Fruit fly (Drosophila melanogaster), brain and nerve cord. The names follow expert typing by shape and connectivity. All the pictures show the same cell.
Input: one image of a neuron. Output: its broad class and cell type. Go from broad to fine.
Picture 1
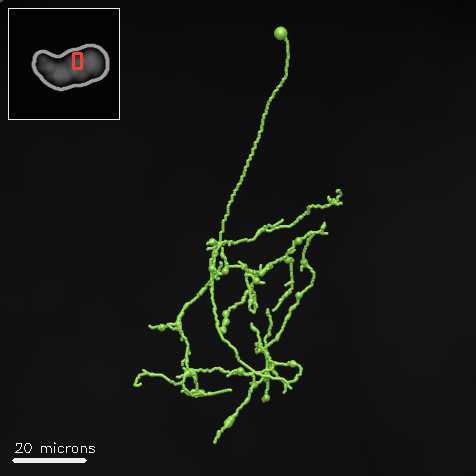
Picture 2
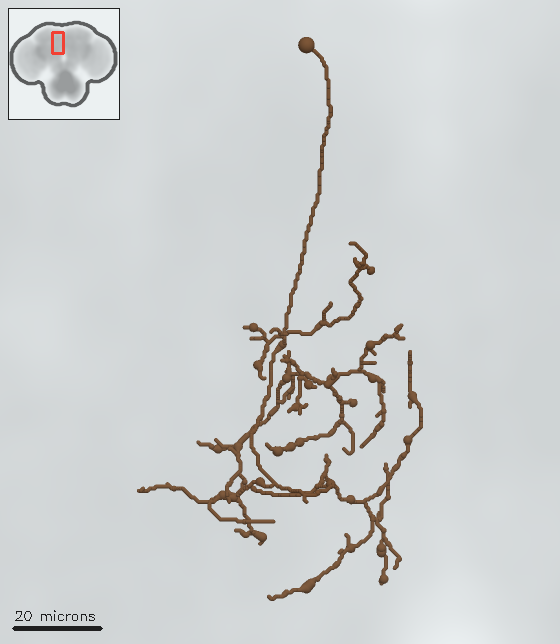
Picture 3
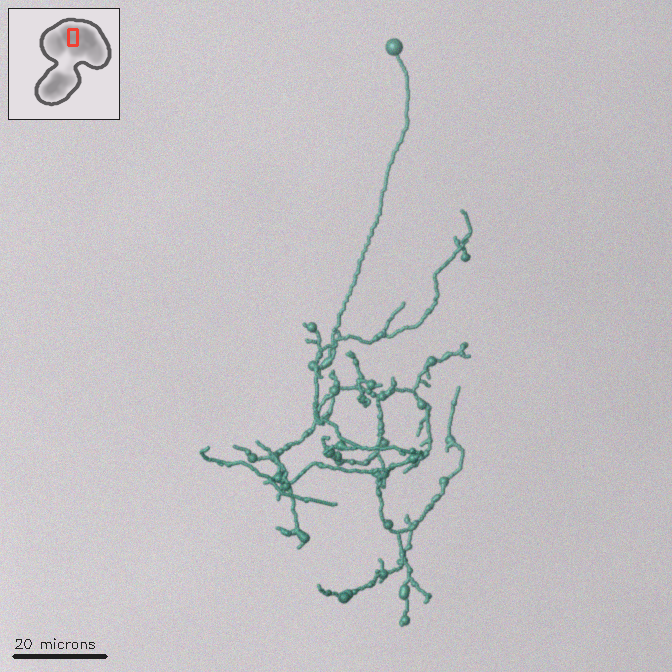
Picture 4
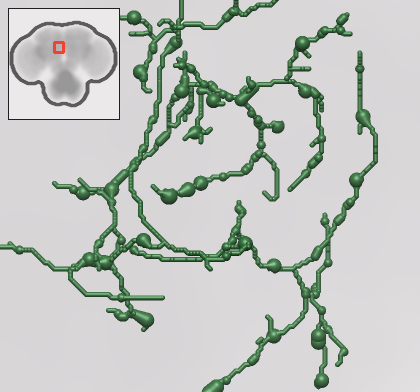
central-brain intrinsic neuron; CB1227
